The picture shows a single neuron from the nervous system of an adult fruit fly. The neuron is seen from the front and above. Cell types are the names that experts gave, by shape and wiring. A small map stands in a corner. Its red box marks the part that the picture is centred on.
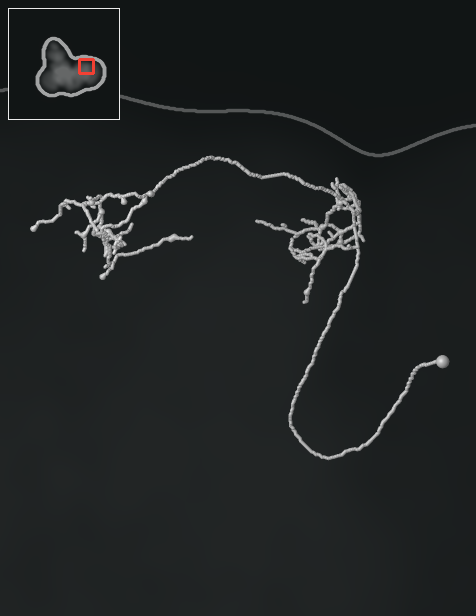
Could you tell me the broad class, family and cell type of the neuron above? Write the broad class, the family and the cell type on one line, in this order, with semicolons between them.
central-brain intrinsic neuron; hemilineage VPNl&d1_dorsal; CB2744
